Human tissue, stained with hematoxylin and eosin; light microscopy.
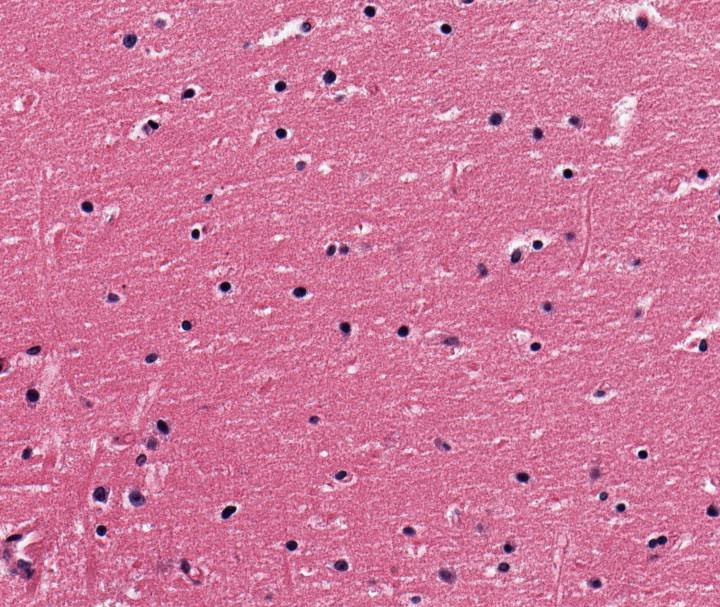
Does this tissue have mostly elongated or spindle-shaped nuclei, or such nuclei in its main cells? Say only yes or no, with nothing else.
No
